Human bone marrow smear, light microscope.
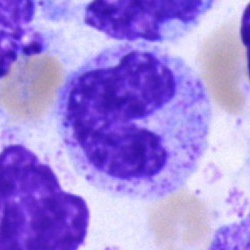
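Band neutrophil at the middle of a stained human bone marrow smear. The nucleus is deeply indented on its right side, which gives it a kidney shape, and no nucleoli are visible. Fine pinkish-purple granules are scattered through the cytoplasm, which shows no vacuoles.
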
